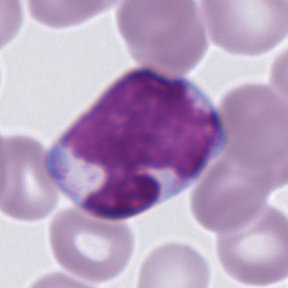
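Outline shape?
Angular: fairly straight sides and corners.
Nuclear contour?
Deep notch cutting into the lower side.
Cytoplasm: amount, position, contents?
Scanty, mostly at lower left and within the notch; pale, with a few fine purple-red granules.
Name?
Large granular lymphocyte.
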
